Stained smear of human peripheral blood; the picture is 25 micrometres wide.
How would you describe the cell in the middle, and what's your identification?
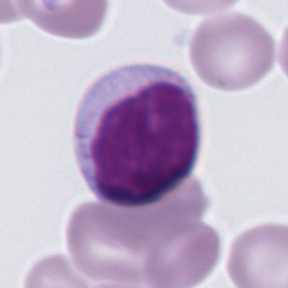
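The cell has a round, smooth outline. Its nucleus lies off-centre, displaced toward the lower right. The chromatin is dense, dark purple and coarsely clumped. No vacuoles are present in the cytoplasm. This is a large granular lymphocyte.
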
